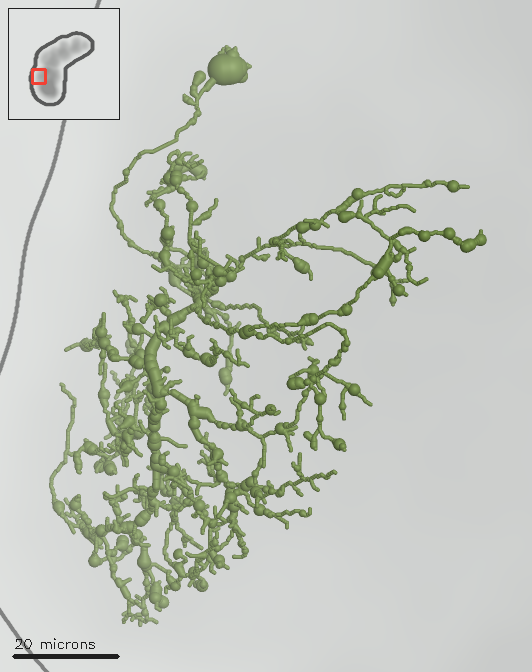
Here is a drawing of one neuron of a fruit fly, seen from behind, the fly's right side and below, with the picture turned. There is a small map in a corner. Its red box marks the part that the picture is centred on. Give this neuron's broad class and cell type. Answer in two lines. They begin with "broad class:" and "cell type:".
broad class: central-brain intrinsic neuron
cell type: GNG216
